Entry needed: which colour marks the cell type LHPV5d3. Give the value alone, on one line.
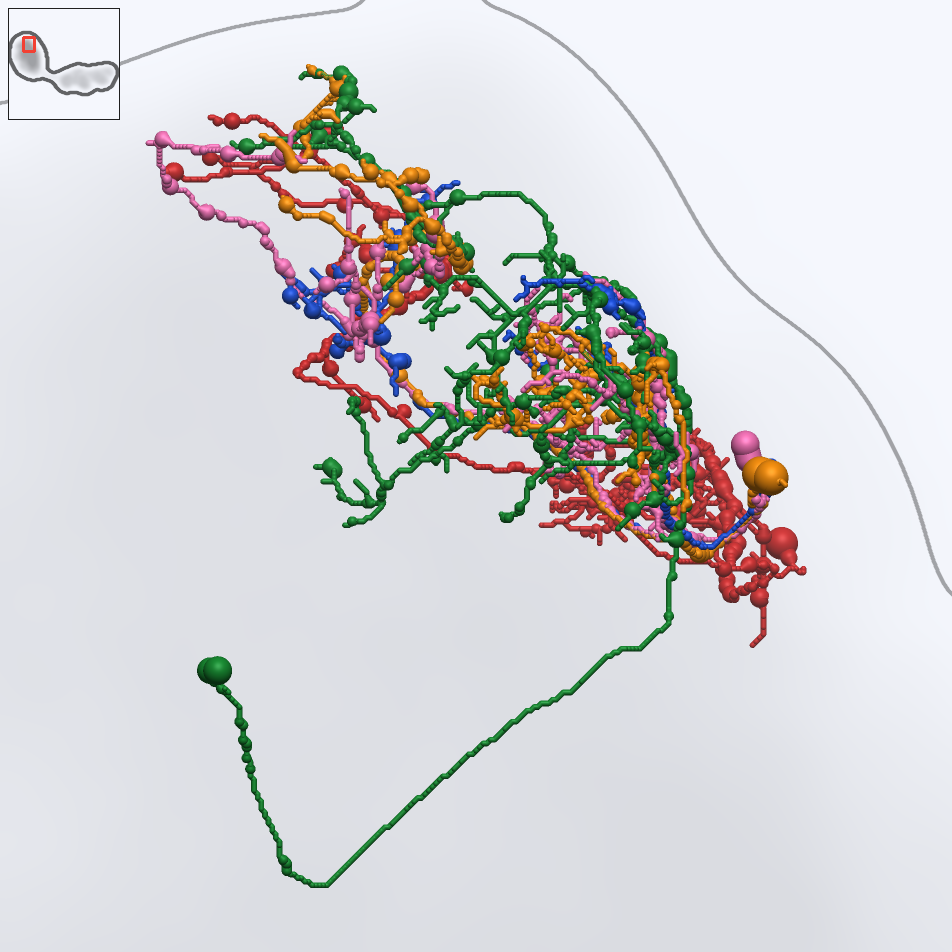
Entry: pink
